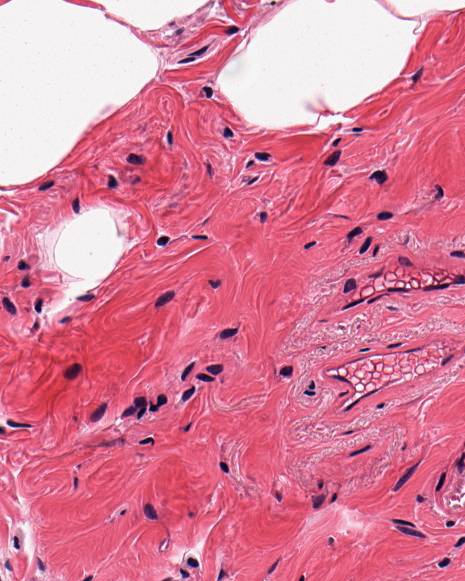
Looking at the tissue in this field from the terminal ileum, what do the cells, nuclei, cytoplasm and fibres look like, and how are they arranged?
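Field mostly dense, eosinophilic, wavy fibre bundles running in varied, interlacing directions. One small, rounded, empty space at left side, slightly above middle. Tissue around red-cell-filled vessels paler and looser, with wispy fibres, compared with surrounding dense bundles. No epithelium anywhere.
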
